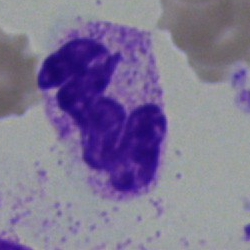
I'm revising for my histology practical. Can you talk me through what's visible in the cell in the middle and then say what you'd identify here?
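Several lobes make up the nucleus, linked in a curving chain from upper left to lower right. Its chromatin is dark purple and dense. The cytoplasm is pale pinkish-lilac. The cell is roughly oval, its lower-left border indistinct. This is a segmented neutrophil.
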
